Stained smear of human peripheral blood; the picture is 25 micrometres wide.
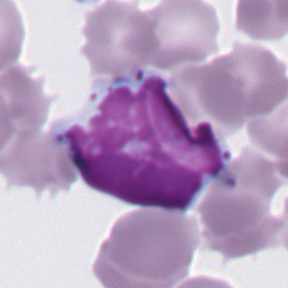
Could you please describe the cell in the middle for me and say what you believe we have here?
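Point one, extent of the nucleus: it fills almost the whole cell. Point two, nuclear outline: irregular, with notches and knob-like bulges along its upper edge. Point three, folding: creases give the nucleus a folded look. Point four, staining: the chromatin is darker in the lower part of the nucleus than in the upper part. Conclusion: a typical lymphocyte.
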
